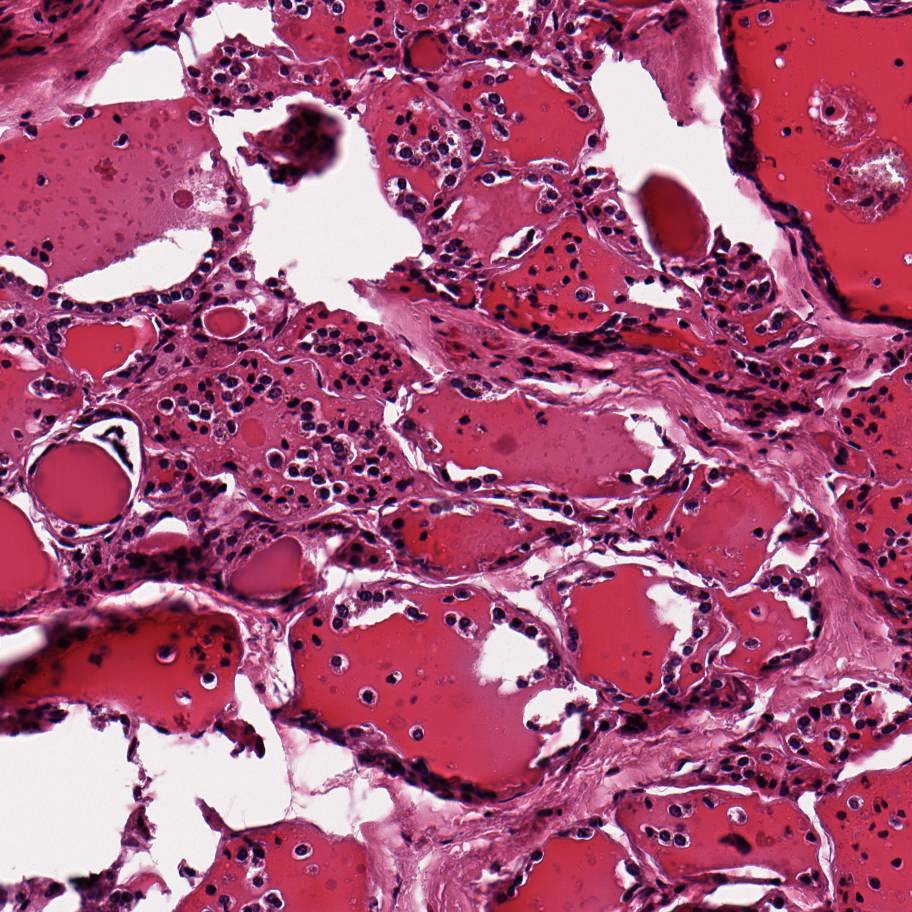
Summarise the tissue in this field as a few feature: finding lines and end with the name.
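Spaces: rounded and angular, filling most of the field
Contents: bright red-pink, homogeneous
Partitions: thin, cellular
Lining nuclei: flattened against the wall along several spaces
Fibrous bands: pale pink, wavy, diagonal across centre and right
Upper right space: pale bubbly vacuolated material near its top
Name: thyroid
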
